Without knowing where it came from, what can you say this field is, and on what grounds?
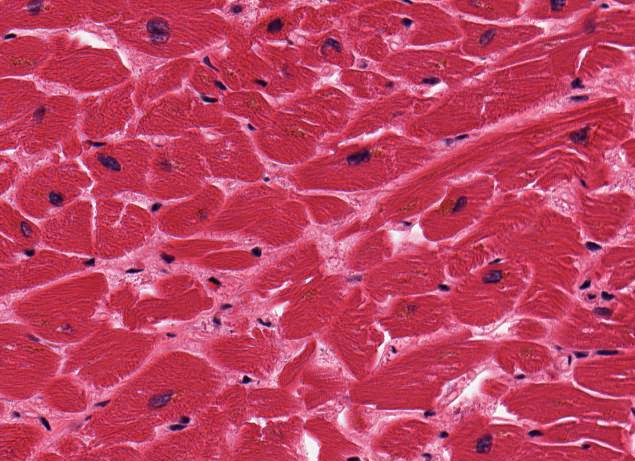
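Field: myocardium. Fibres branch, irregular outlines fitting against one another. Nuclei central. Scant, pale pink connective tissue between fibres.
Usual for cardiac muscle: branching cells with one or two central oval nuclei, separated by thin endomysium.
Faint golden-brown granules in cytoplasm beside some central nuclei. Planes mixed, mostly transverse to oblique; a longitudinally cut band runs diagonally from centre toward upper right.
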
